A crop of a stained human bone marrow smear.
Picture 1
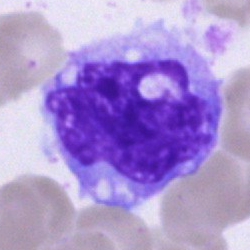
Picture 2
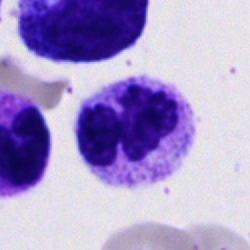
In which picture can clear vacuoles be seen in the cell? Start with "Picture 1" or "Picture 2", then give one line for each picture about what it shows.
Picture 1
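Picture 1: Small clear vacuoles sit in the cytoplasm near the top and bottom edges.
Picture 2: No vacuoles are present in the cytoplasm.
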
